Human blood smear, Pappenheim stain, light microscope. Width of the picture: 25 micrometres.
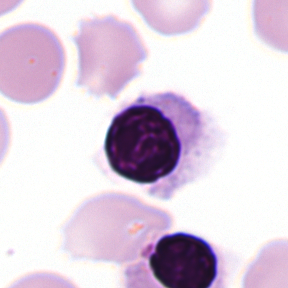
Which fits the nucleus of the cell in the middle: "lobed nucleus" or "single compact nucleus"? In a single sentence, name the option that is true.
Its nucleus forms a single compact mass of round, oval or kidney shape.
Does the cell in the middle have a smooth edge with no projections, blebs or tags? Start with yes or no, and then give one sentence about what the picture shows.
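No. The edge of the cytoplasm is irregular and ragged rather than smooth.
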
